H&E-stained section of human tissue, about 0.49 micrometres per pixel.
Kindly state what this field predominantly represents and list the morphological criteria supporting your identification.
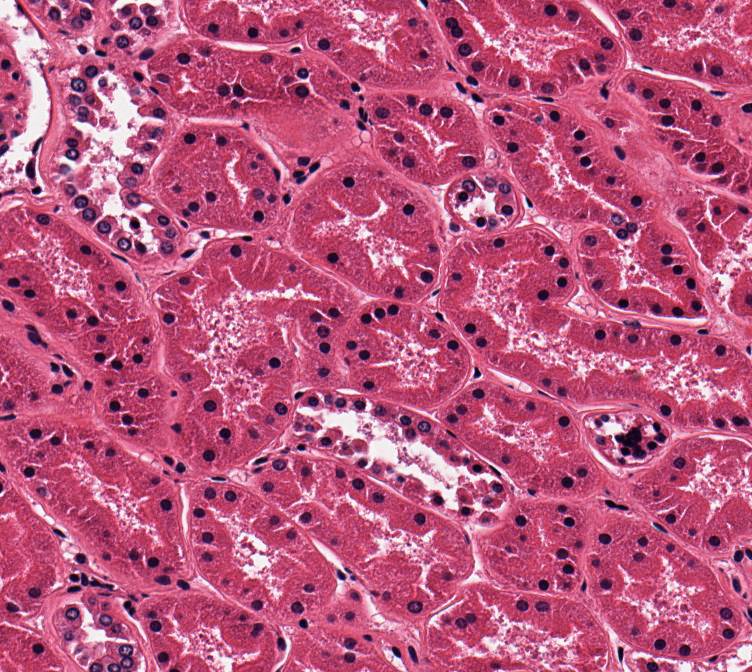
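Shown here is the cortical labyrinth of the kidney. Closely set tubules cut in cross and oblique section pack the field. Most have tall cuboidal cells with abundant, deeply eosinophilic, granular cytoplasm.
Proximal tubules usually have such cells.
A few, at the upper left, centre and lower left, have paler cytoplasm, more crowded nuclei and wider, clearer lumens.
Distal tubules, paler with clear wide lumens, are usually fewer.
No glomerulus is present.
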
